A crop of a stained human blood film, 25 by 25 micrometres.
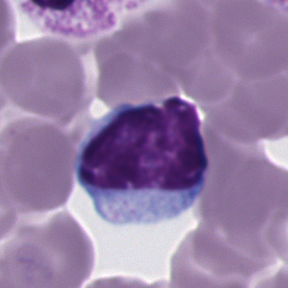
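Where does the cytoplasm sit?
In a crescent along the lower side, holding fine purplish dots.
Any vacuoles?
No, none are seen.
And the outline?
Smooth, without hair-like projections.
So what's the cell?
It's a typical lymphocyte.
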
